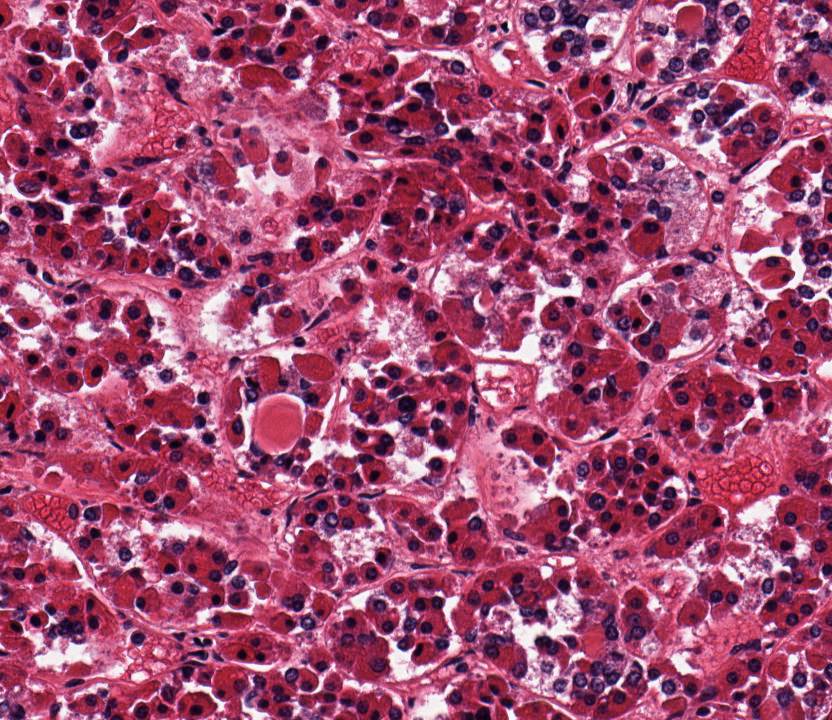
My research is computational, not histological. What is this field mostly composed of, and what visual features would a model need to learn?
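Pars distalis of the pituitary is shown here, its cells arranged in nests separated by septa. Capillaries packed with red blood cells run in the septa between the nests, as at the right edge of the field.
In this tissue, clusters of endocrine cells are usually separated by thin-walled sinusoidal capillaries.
Many nests contain pale, finely granular greyish-pink zones with scattered nuclei among the red cells. Just left of and below the centre, one nest holds a single round, smooth, homogeneous pink globule. No fat cells are present.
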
